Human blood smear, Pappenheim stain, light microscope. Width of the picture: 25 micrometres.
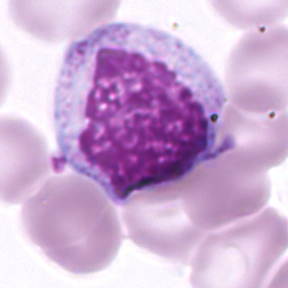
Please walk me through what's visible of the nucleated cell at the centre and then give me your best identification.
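Cell about 16 micrometres across. Nucleus about 14 by 12 micrometres, filling about 60% of cell area. Nucleus a single unlobed mass, outline somewhat angular and irregular, off-centre toward lower right. Chromatin deep purple and clumped, many small pale gaps between clumps. Cytoplasm finely dusty-speckled rather than coarsely granular. Myelocyte.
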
